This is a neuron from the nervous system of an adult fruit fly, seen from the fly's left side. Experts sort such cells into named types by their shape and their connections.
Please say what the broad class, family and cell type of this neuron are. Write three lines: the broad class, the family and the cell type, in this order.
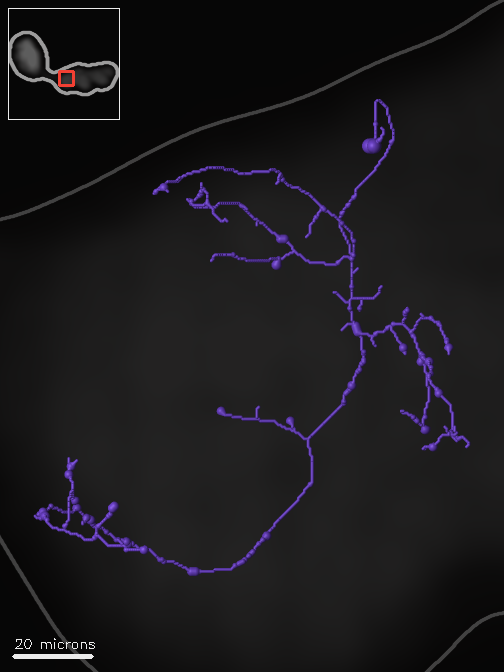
nerve-cord intrinsic neuron
hemilineage 19A
IN19A121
